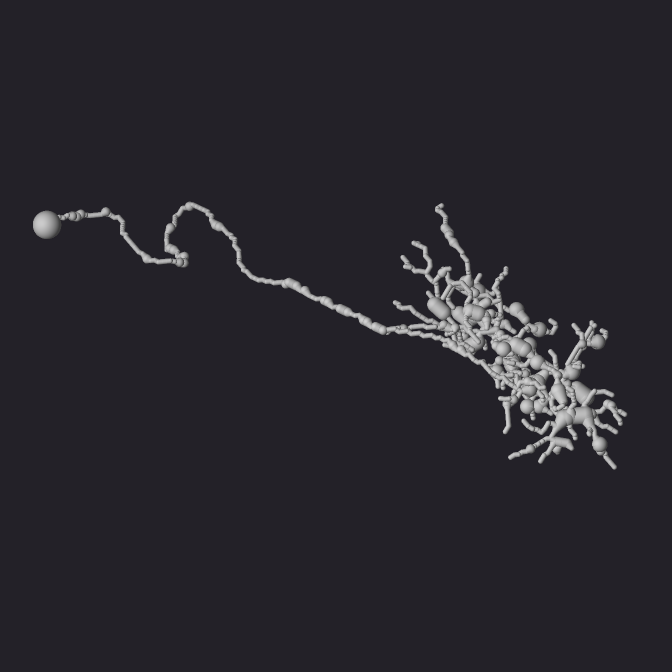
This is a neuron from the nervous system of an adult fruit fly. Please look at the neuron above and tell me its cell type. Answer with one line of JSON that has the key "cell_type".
{"cell_type": "LPi3a"}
